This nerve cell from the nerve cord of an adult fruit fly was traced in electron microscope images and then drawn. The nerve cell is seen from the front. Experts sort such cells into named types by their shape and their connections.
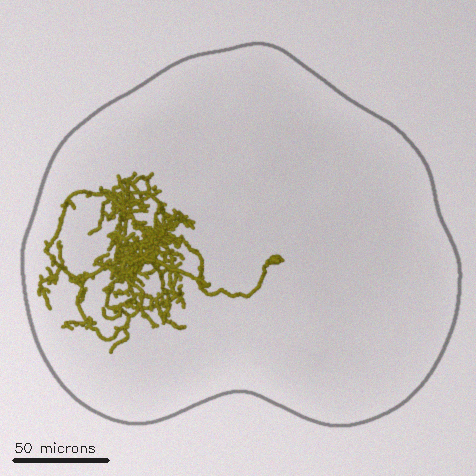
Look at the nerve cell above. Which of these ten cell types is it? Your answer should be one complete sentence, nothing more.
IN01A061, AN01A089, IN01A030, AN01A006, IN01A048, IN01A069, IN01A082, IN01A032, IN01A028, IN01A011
By cell type, this neuron is classified as IN01A030.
